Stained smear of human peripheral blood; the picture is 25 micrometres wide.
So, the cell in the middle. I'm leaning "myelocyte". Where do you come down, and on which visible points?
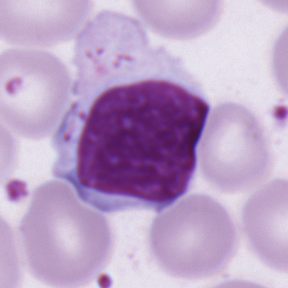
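The nucleus is roughly square, with blunt angular corners, and its chromatin is dark purple and coarse, dotted with small paler spots. The cytoplasm is very pale, almost colourless with a faint blue-grey tint, and most of it lies above and to the left of the nucleus. The outline is irregular, with a broad pale flap reaching upward, and I see no vacuoles.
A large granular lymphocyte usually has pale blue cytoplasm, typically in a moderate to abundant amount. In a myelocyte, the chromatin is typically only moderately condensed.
Weighing that, the pale, faintly blue-grey cytoplasm spread above and to the left speaks for large granular lymphocyte, while the coarse, dark chromatin sits poorly with myelocyte. So myelocyte doesn't fit; the cell is a large granular lymphocyte.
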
